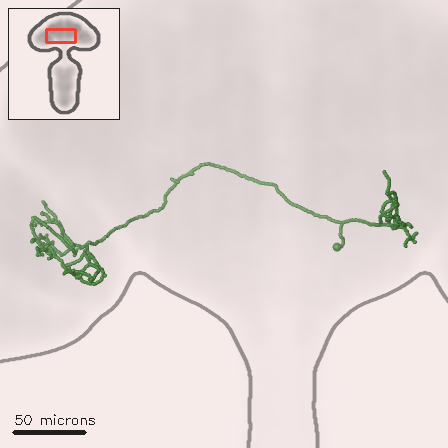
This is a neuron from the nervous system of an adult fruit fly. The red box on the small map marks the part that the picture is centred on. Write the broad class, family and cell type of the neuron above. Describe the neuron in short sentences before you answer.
It is in the brain and does not reach the nerve cord. Its cell body lies on the right of the picture. From left to right in the picture it spans about 300 microns. Its broad class is visual centrifugal neuron. Its family is hemilineage DM6_posterior. It is of cell type LoVC27.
